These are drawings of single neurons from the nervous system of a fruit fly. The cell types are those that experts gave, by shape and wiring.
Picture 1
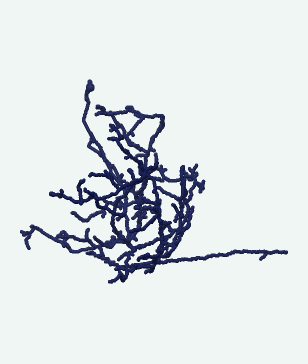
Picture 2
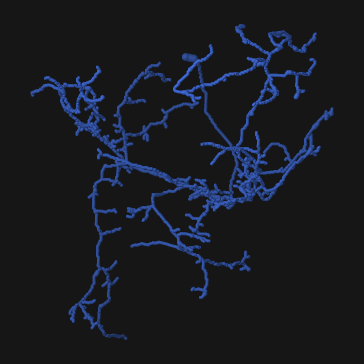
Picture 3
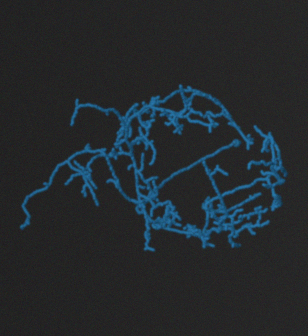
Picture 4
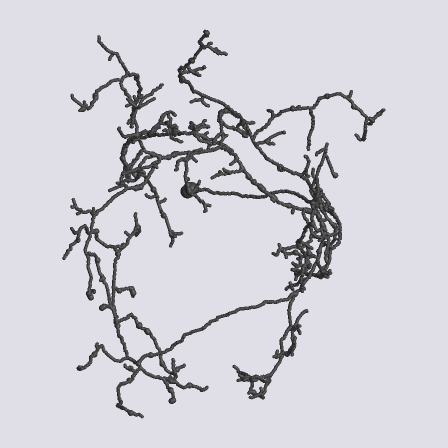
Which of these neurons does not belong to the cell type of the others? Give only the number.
1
